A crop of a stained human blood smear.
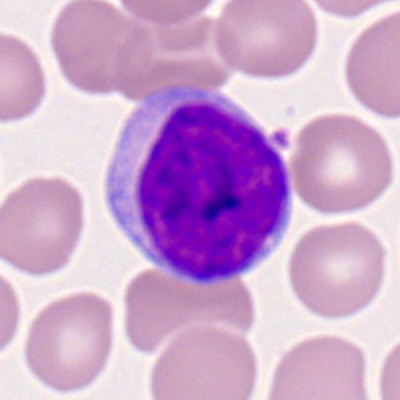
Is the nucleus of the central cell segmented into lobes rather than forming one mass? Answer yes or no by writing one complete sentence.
No, there is one compact round, oval or kidney-shaped nucleus, not separate lobes.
